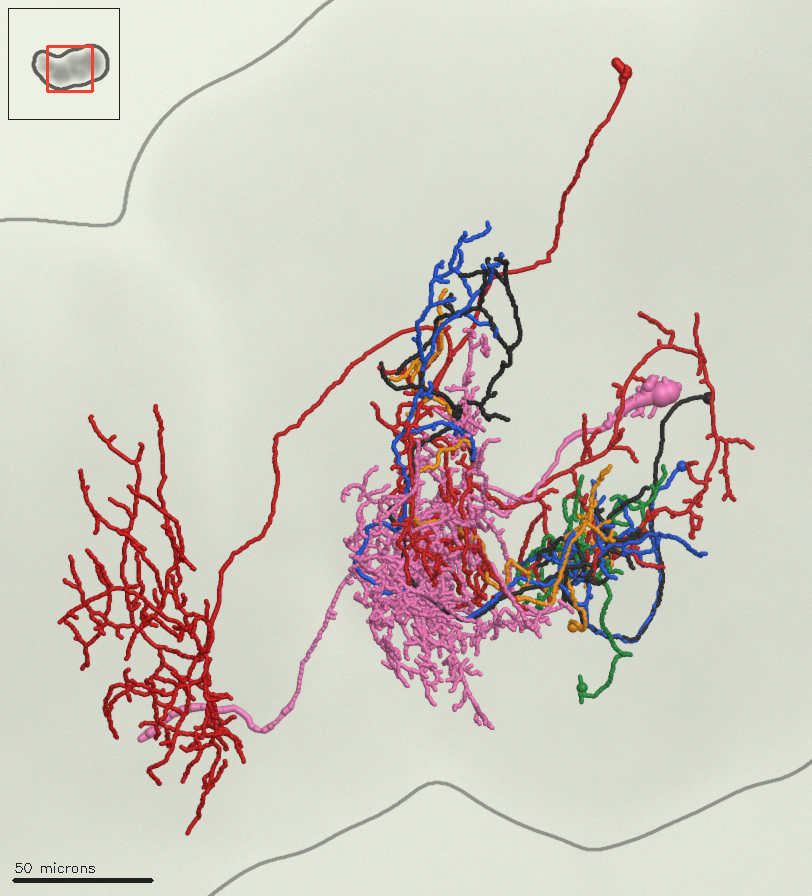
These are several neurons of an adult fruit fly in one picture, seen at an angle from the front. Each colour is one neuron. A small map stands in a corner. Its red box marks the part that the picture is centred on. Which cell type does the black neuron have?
GNG310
